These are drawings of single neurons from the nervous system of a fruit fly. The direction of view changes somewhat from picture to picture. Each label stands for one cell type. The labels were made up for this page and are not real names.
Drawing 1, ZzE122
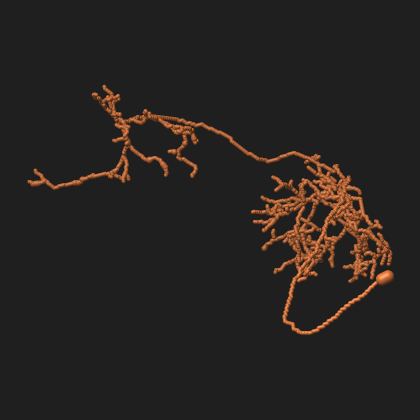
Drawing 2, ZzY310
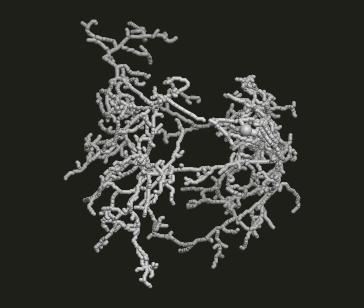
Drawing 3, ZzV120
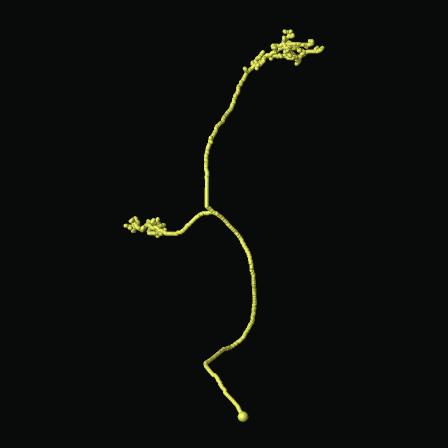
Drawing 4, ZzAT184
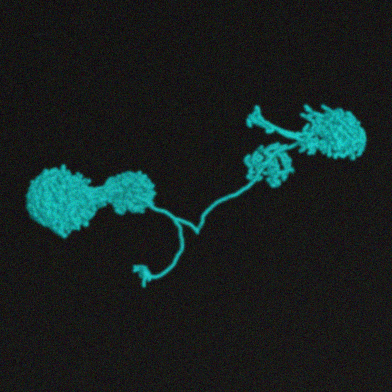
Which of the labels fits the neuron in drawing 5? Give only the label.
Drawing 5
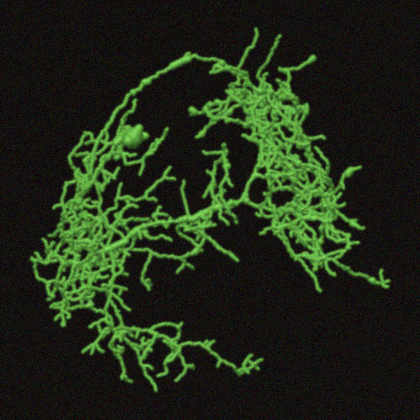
ZzY310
